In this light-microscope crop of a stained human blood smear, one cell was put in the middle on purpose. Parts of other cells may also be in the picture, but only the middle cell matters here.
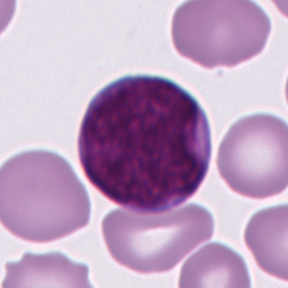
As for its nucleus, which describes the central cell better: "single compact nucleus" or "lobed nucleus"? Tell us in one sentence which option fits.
It is a single compact round, oval or kidney-shaped nucleus that the cell has.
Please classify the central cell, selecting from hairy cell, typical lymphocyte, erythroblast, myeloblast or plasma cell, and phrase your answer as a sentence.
Positioned in the middle of the crop is a myeloblast.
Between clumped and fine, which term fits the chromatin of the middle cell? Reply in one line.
Its chromatin is clumped in a coarse pattern.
